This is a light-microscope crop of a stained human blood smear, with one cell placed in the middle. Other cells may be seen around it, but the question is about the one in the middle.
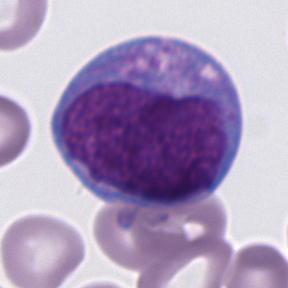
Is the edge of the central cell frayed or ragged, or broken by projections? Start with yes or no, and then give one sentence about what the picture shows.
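No. The cell surface is smooth, without projections.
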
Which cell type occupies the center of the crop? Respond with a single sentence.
The crop's centre is taken up by a promyelocyte.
